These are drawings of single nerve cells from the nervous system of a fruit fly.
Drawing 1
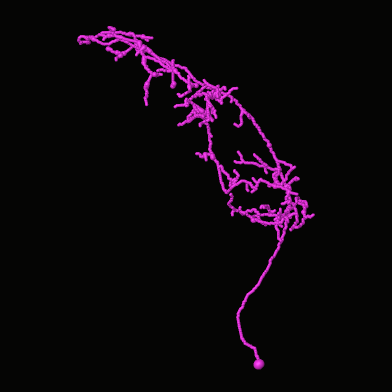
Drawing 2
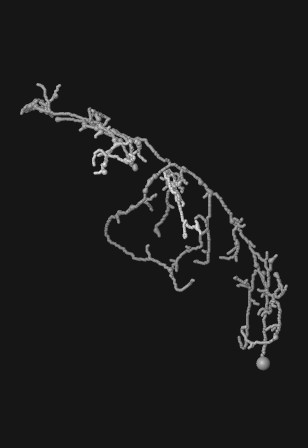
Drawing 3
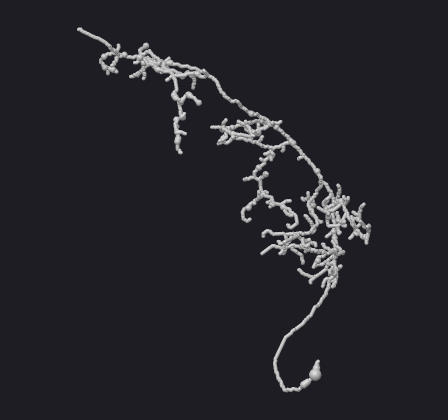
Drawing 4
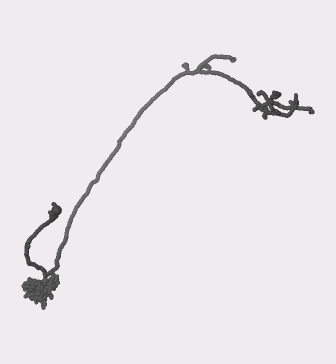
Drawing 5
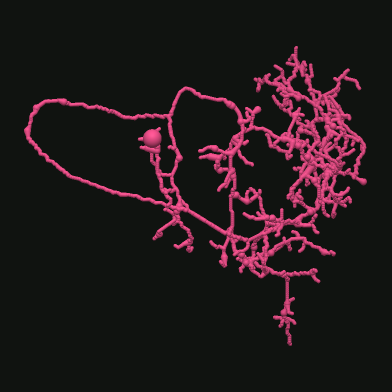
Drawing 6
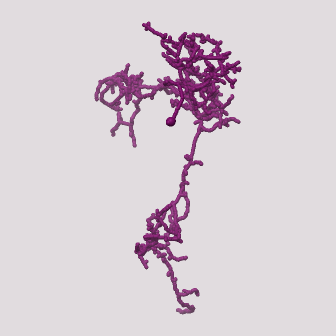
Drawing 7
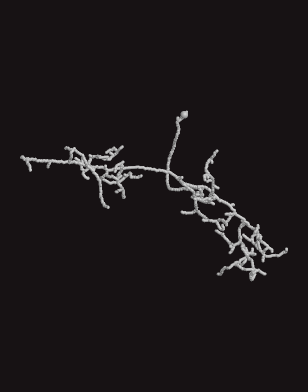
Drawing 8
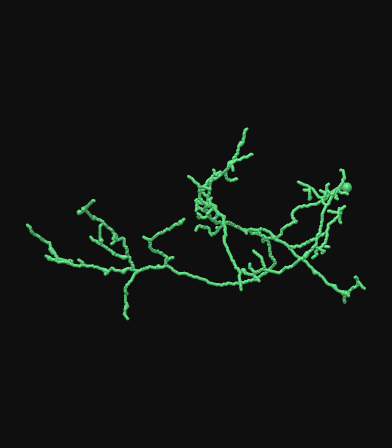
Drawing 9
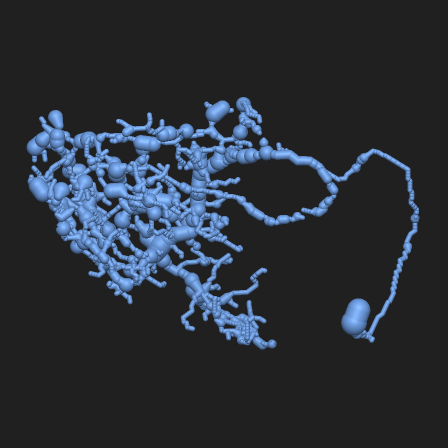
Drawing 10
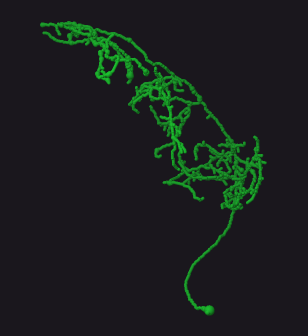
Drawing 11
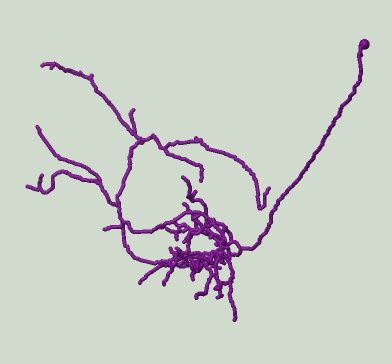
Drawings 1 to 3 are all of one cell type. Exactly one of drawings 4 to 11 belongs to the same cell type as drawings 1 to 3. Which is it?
Drawing 10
